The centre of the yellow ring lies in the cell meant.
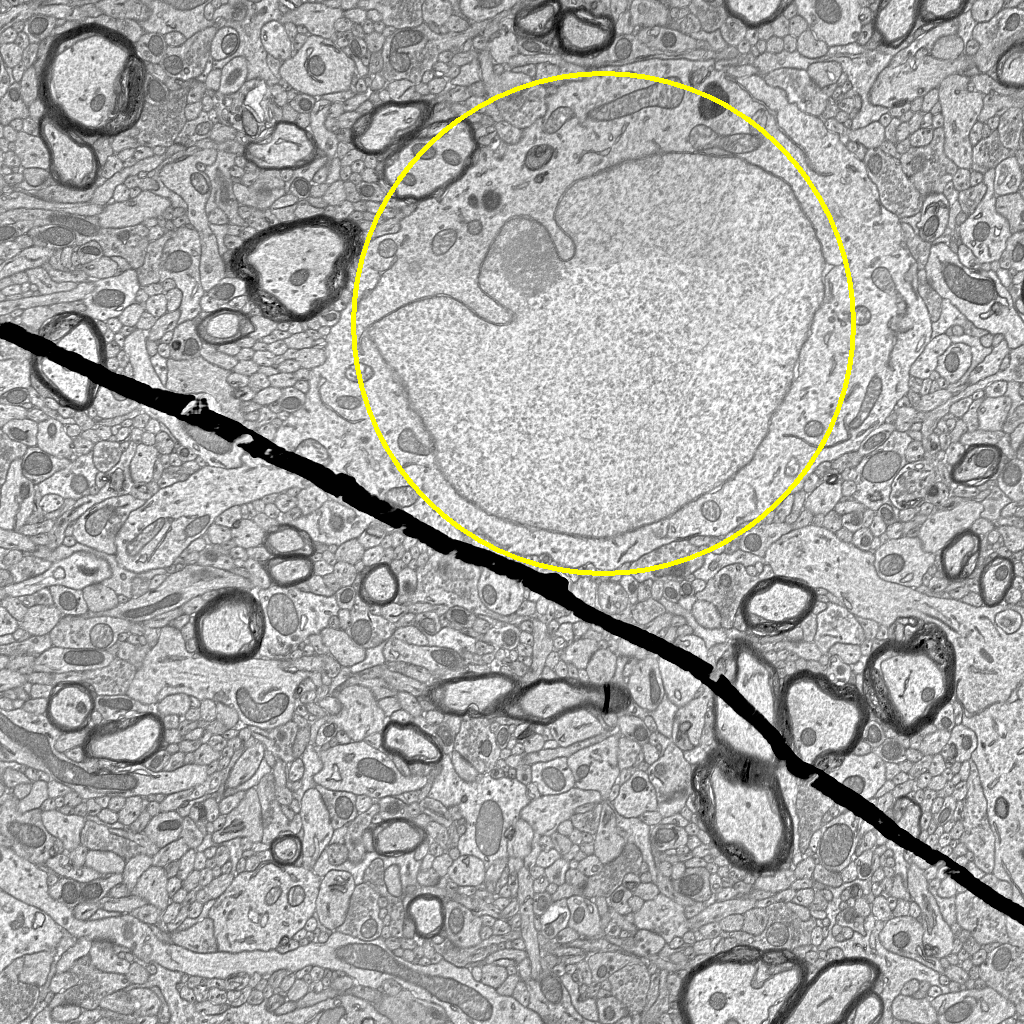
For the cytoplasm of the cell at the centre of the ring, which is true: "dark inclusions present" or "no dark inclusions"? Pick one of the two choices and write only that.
Dark inclusions present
